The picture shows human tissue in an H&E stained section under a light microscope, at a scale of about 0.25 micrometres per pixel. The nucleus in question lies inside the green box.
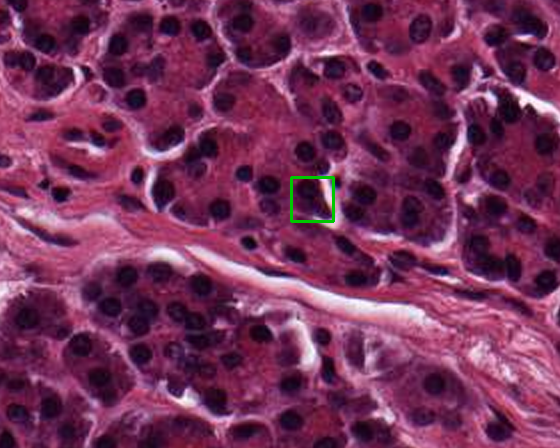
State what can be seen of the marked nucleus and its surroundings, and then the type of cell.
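The cytoplasm is deep pink-purple with a finely grainy look, and the cell's outline is not clearly seen. The cell sits within a tightly packed cluster of similar cells, next to a thin pale cleft. The cluster lies along a band of pale, wavy fibres just below it. The marked nucleus belongs to a pancreatic acinar cell.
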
